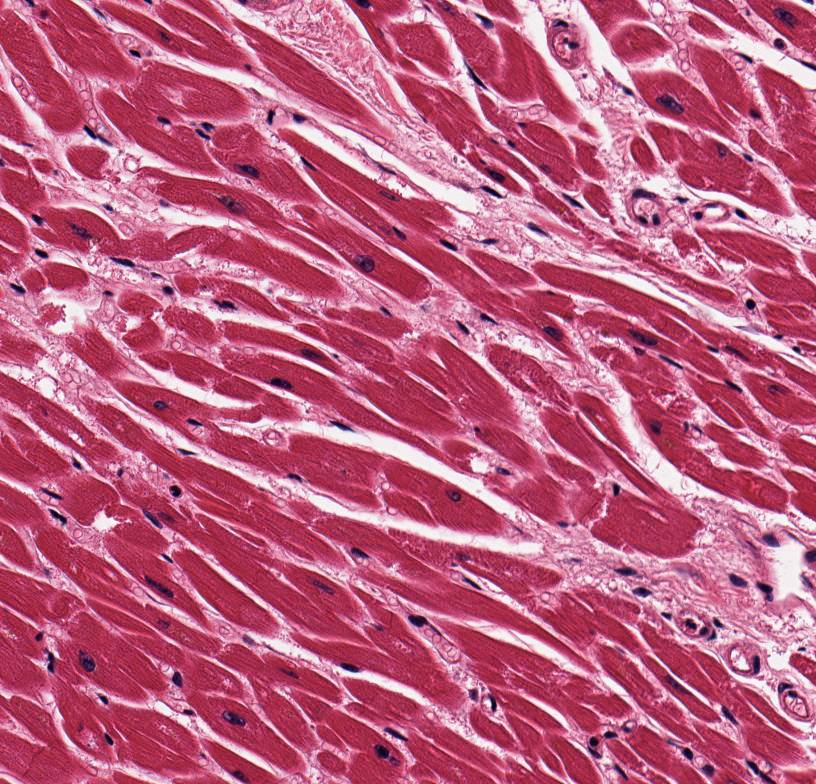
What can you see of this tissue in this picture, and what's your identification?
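The muscle fibres branch and join neighbouring fibres instead of running as separate straight cylinders. Each fibre contains a single oval, centrally placed nucleus. The cytoplasm is strongly eosinophilic, staining a deep pink-red. Small vessels with round lumens lie in the connective tissue near the right edge of the field. The tissue is the left ventricle of the heart.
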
